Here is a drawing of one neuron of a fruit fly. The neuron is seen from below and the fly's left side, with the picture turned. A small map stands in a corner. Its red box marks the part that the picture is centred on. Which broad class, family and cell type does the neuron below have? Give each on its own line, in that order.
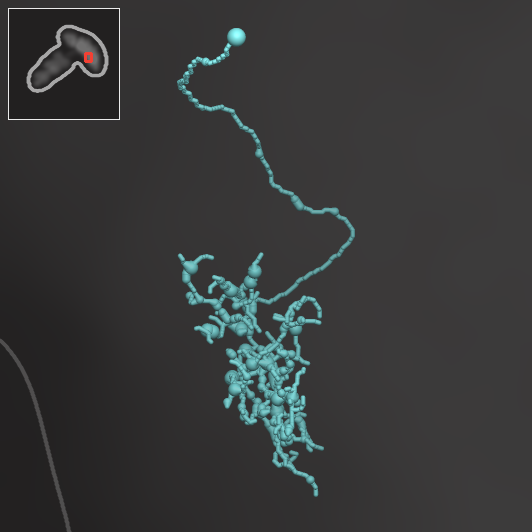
optic-lobe intrinsic neuron
Li
Li22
